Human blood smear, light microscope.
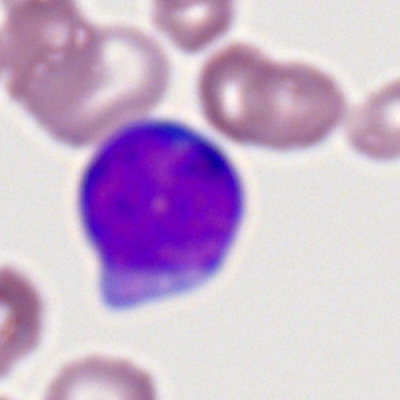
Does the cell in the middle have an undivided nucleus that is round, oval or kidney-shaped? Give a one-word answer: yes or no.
Yes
